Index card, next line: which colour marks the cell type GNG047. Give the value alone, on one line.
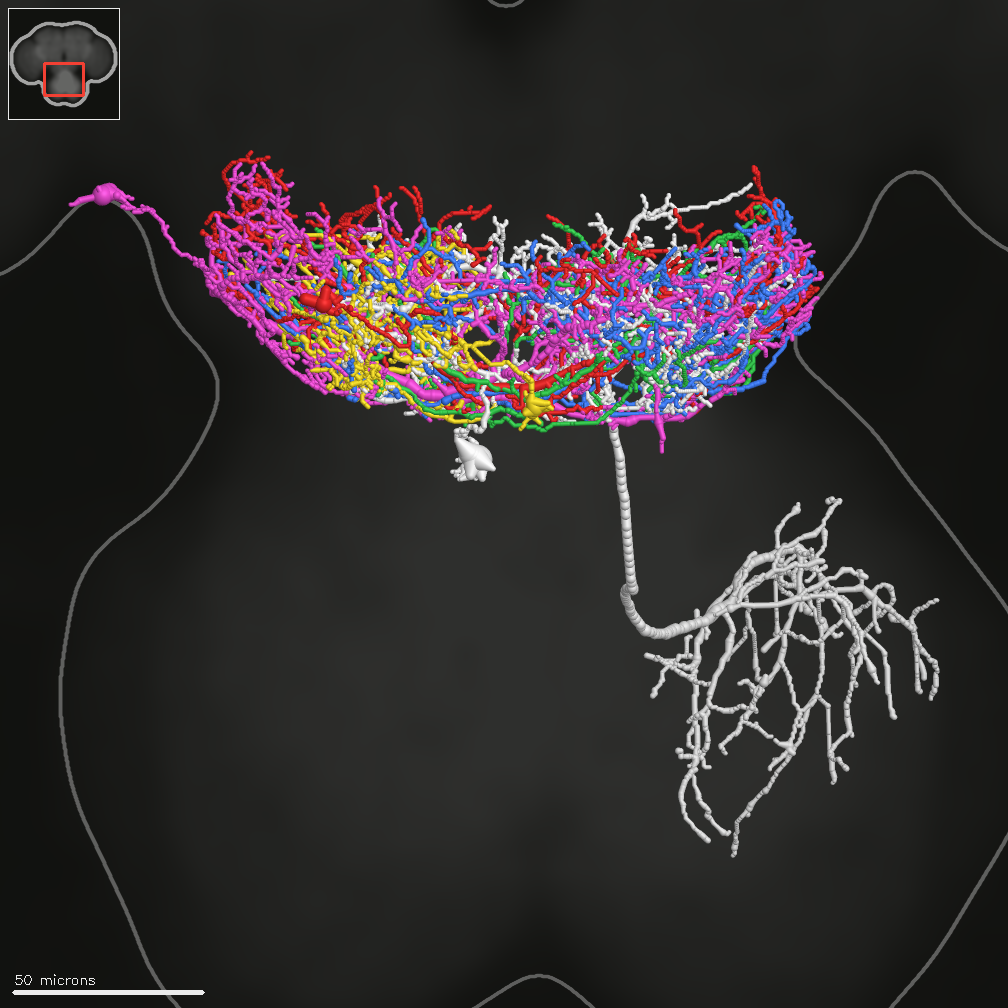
blue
